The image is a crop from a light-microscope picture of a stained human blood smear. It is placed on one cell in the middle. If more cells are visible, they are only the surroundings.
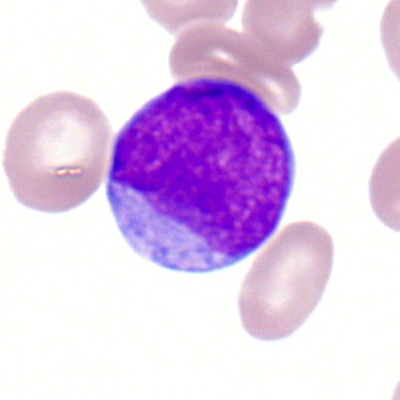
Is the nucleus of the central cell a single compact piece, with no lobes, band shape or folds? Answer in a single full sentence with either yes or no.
Yes, the nucleus of this cell is one compact round, oval or kidney-shaped mass.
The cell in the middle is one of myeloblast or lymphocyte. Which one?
myeloblast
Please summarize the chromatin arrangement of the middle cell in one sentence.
The nuclear chromatin is fine, showing no coarse aggregates.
